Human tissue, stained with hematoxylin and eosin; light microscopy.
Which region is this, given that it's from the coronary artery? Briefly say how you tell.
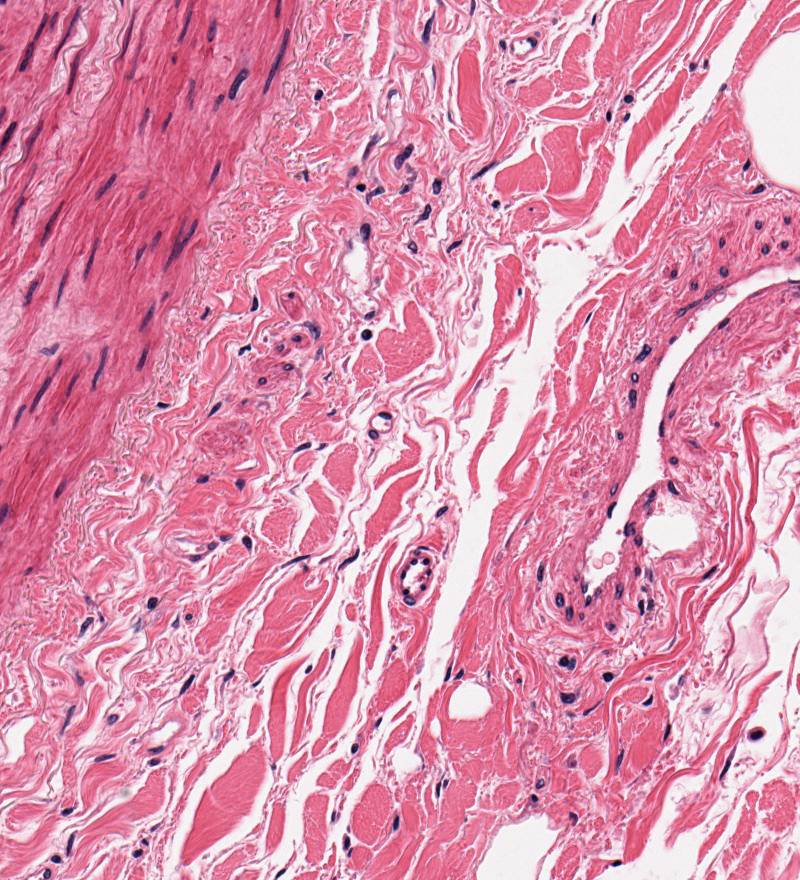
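Most of what you see here is tunica adventitia. It is loose connective tissue of wavy eosinophilic fibre bundles separated by clear clefts, with small, dark nuclei scattered sparsely among them.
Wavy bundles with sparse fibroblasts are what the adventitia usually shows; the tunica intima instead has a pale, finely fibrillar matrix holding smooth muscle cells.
Along the upper left runs a dense band of smooth muscle, its elongated, cigar-shaped nuclei lying parallel along the band.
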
